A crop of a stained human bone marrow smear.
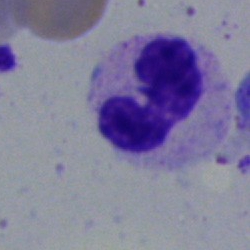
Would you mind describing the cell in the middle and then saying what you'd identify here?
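The chromatin is dark purple and coarsely clumped, and no nucleoli are visible in the nucleus. Pale lilac cytoplasm fills a broad rim, widest on the right side of the cell, and contains no vacuoles. The cell is a band neutrophil.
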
